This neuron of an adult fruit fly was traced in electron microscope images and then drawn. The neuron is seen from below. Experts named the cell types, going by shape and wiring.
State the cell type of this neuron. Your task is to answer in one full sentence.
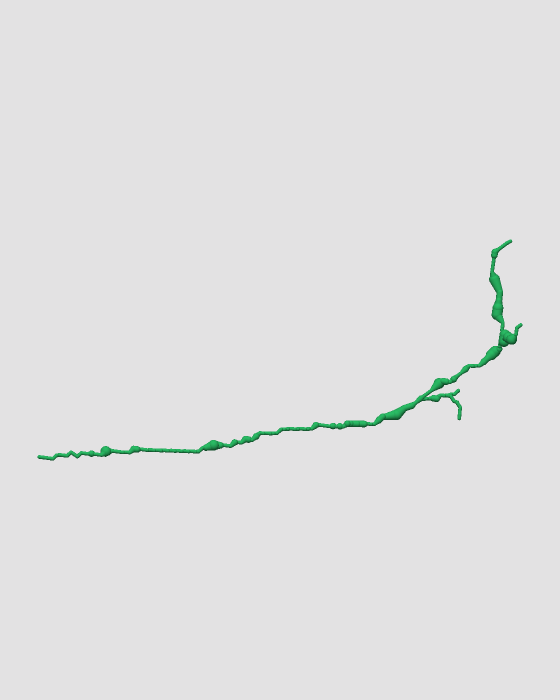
In terms of cell type, the neuron is SNpp56.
